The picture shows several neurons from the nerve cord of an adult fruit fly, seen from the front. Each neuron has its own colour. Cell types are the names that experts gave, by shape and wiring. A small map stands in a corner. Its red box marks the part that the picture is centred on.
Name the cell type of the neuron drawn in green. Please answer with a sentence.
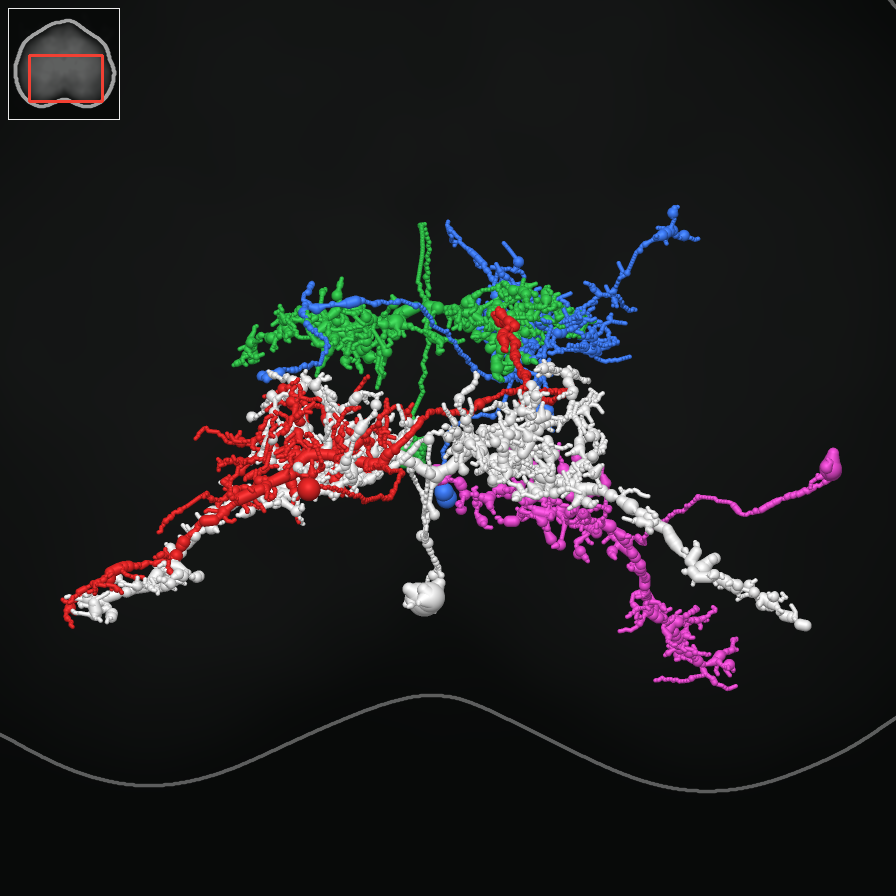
The cell type is IN00A028.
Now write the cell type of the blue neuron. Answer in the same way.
The cell type is IN10B059.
